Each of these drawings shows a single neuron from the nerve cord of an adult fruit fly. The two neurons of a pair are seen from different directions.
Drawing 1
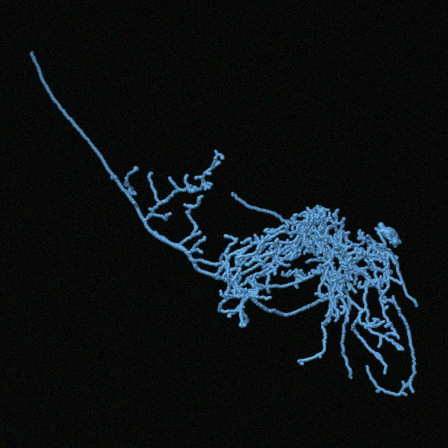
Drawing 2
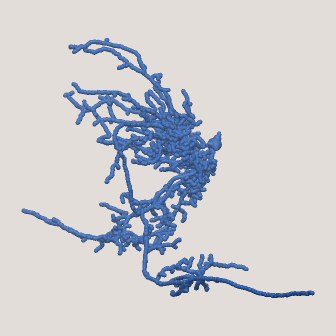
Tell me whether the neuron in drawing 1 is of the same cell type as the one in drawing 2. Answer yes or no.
yes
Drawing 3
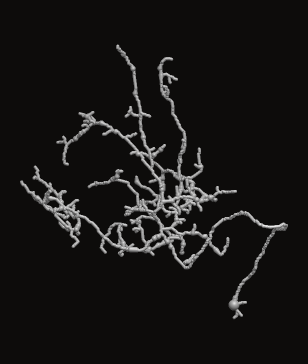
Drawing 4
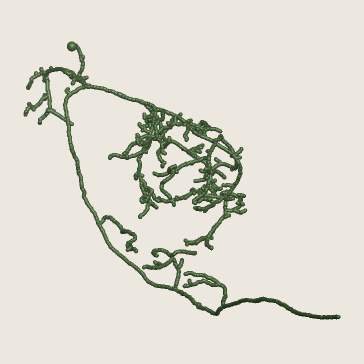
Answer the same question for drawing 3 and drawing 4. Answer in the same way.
no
